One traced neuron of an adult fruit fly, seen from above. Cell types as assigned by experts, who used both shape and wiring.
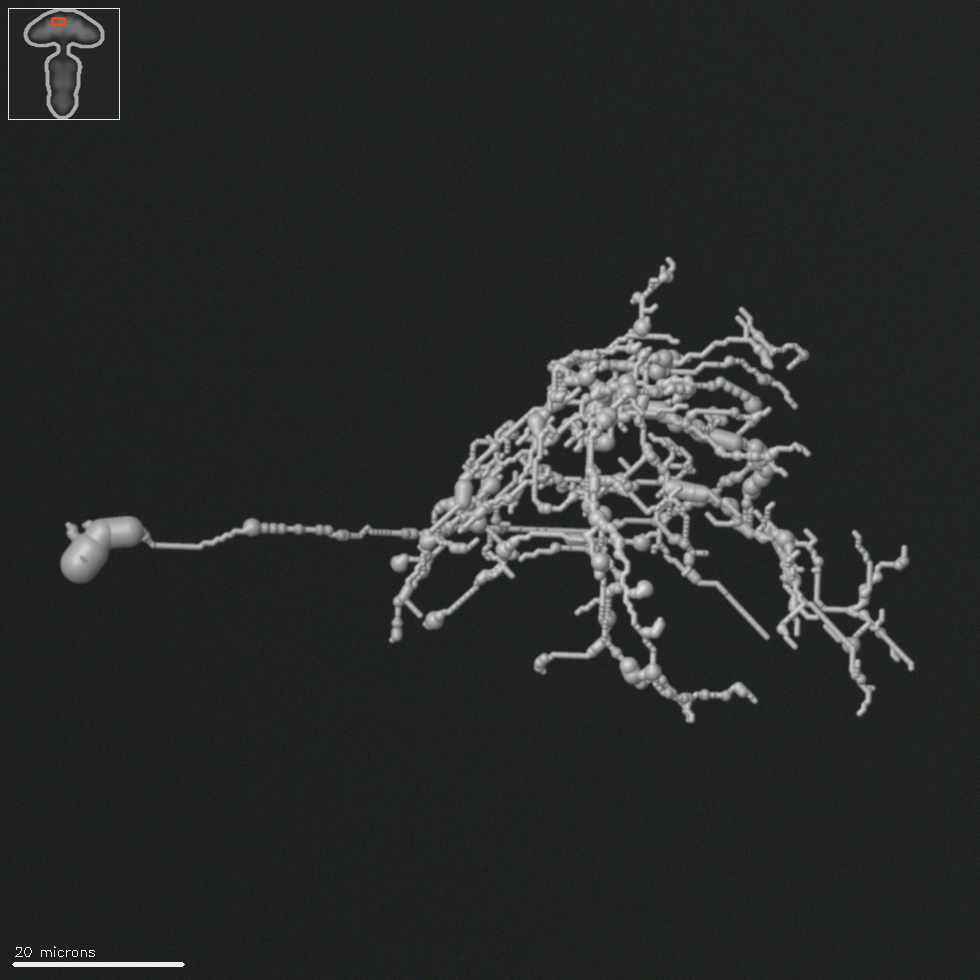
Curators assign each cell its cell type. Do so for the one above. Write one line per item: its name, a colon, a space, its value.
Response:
cell type: GNG407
